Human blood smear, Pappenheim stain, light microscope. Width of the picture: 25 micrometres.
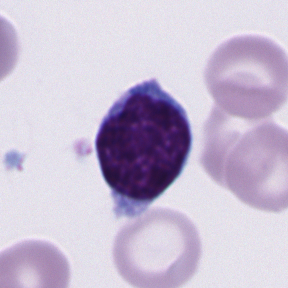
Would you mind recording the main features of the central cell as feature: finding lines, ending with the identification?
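Outline: oval, taller than wide.
Size: about 12 by 9 micrometres.
Nucleus: fills almost the whole cell; only a scanty rim of cytoplasm.
Chromatin: dense, dark purple, coarsely clumped.
Cytoplasm: small pale blue tuft projecting from the bottom edge.
Name: typical lymphocyte.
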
